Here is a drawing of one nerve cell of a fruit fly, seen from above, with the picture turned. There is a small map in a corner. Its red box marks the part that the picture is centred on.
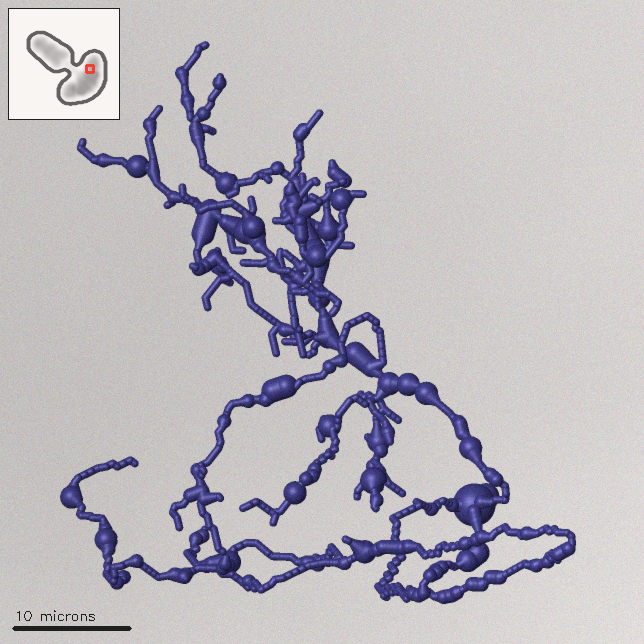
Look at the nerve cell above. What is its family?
Li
